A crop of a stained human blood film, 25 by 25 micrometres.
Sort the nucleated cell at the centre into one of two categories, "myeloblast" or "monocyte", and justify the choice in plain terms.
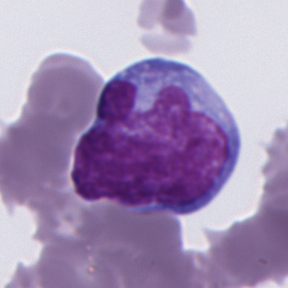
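Myeloblast is the answer here. The nucleus fills most of the cell.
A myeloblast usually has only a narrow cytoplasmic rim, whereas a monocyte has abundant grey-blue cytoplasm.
The nucleus sits toward the lower left, and the pale greyish blue cytoplasm is widest at the upper right. The chromatin is fine and lacy, with a delicate stippled pattern rather than coarse dark clumps. The outline is roundish with a few blunt corners and a smooth edge, and the cell is about 15 micrometres across.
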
